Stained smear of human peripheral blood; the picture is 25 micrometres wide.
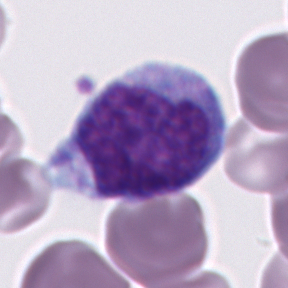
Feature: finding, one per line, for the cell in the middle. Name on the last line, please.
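Outline: irregular; note the pale bulge of cytoplasm at the lower left.
Size: about 16 by 11 micrometres for the whole cell.
Nucleus: about 13 by 10 micrometres, filling about 70% of the cell's area.
Chromatin: dark purple and coarse; look for darker clumps with lighter patches between them.
Granules: fine and faintly purplish, in the cytoplasm at the upper right.
Outside the cell: a small round purple dot just beyond its upper-left edge.
Name: monocyte.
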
